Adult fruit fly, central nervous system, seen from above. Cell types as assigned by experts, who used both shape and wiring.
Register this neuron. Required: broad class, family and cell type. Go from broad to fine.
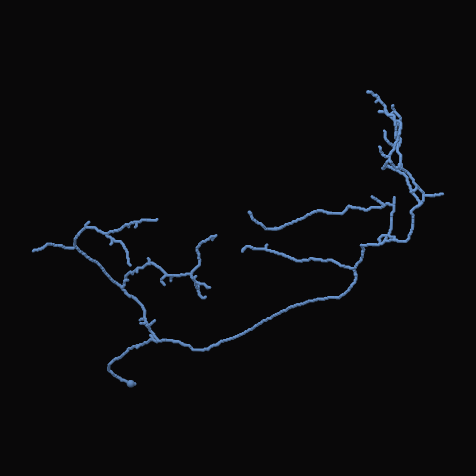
central-brain intrinsic neuron; hemilineage LB19; GNG336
